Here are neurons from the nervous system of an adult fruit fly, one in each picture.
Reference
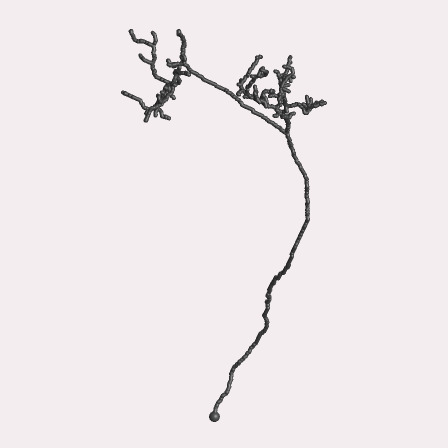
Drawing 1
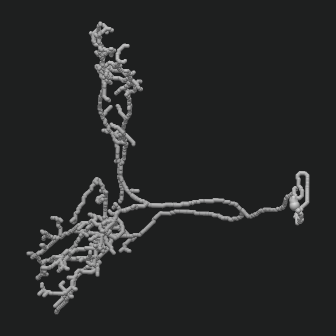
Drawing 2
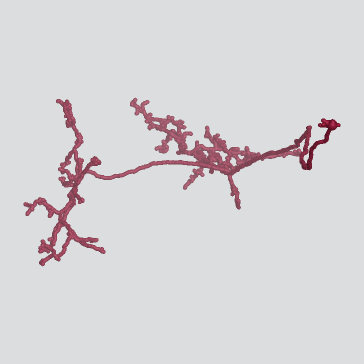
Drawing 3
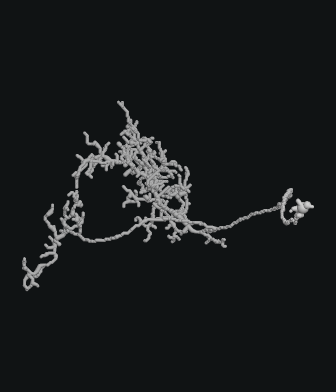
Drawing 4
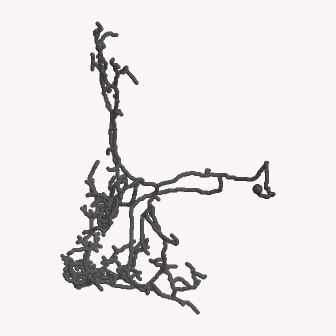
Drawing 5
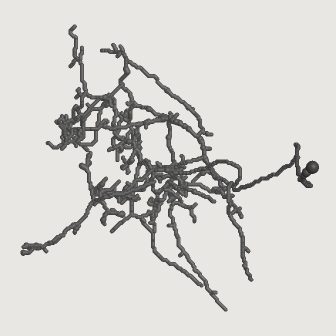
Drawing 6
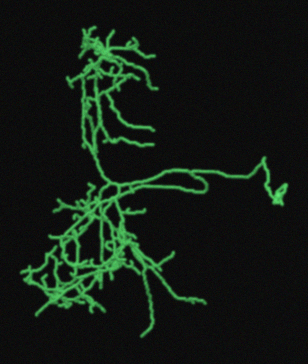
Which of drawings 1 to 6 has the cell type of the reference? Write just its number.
2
